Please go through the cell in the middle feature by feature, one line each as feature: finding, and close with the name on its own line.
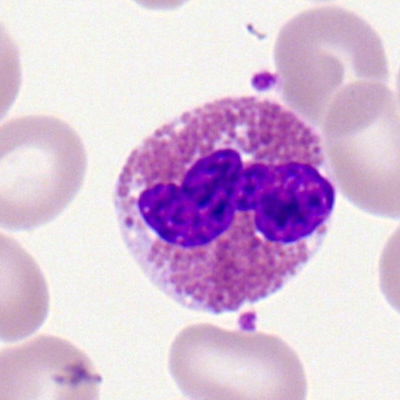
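Outline: smoothly rounded
Chromatin: dark purple, coarsely clumped
Cytoplasm: packed with pink-orange granules
Granules: fairly even in size throughout the cell
Identity: eosinophil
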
